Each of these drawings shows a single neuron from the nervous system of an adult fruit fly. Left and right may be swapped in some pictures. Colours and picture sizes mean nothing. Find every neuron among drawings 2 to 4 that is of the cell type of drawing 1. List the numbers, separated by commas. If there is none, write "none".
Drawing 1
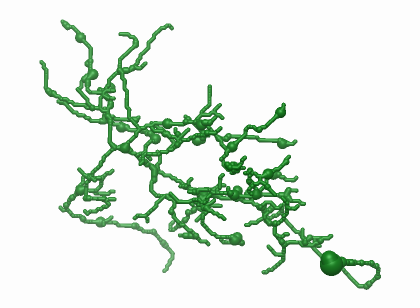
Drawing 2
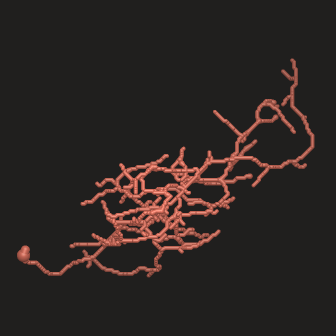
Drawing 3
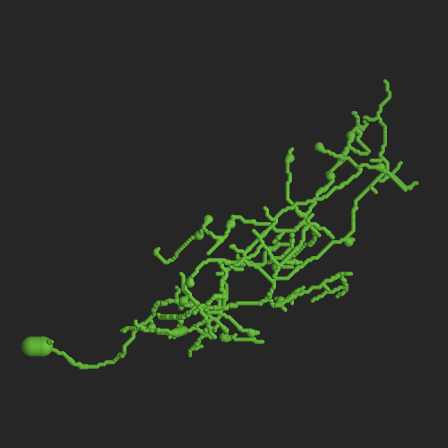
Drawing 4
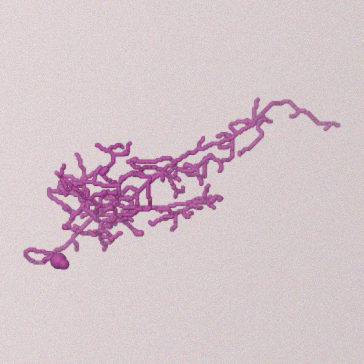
2, 3, 4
